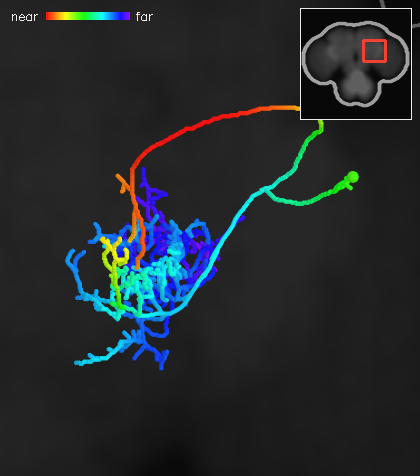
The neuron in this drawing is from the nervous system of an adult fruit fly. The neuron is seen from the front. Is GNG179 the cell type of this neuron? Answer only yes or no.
no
